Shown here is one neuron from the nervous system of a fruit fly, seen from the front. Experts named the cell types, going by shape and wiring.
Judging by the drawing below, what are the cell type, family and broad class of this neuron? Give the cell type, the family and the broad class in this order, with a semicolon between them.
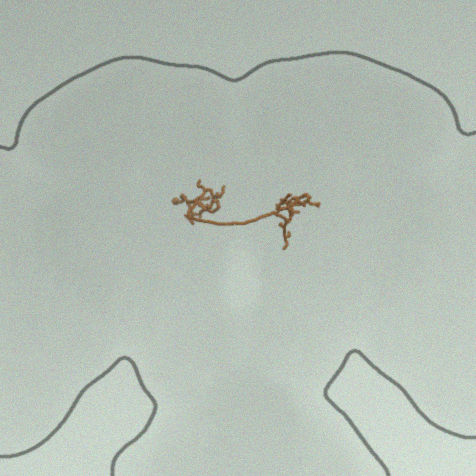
IB084; hemilineage DM5_central; central-brain intrinsic neuron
